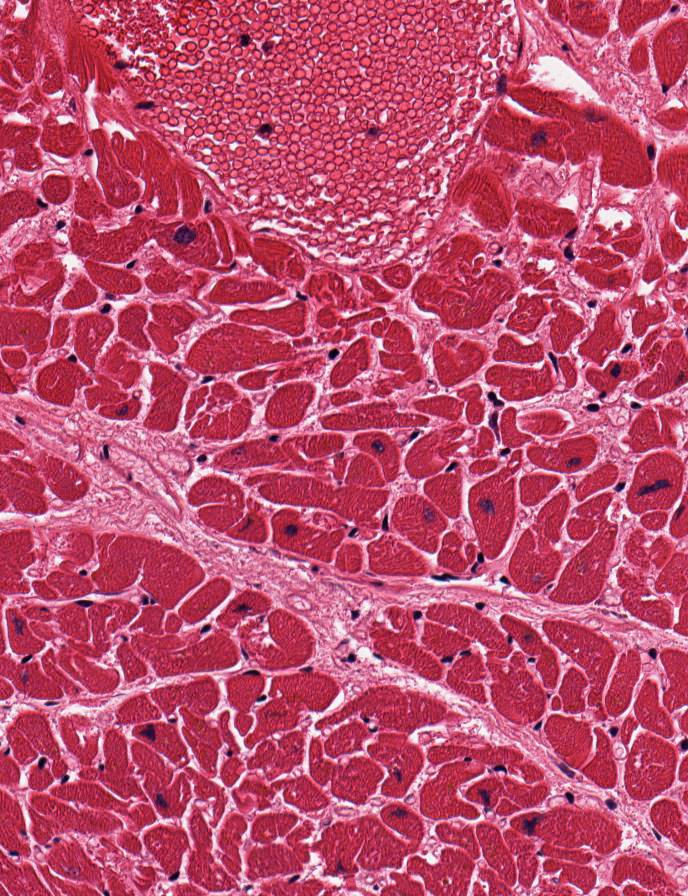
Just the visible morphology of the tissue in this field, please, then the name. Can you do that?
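Many of the fibre profiles are irregular, and some look branched rather than uniformly round or polygonal. Where a fibre shows its nucleus, there's a single one, near the centre of the fibre. The fibre cytoplasm is deep pink and evenly stained. In the thin tissue between the fibres I can make out small, dark, elongated nuclei. This is the left ventricle of the heart.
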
